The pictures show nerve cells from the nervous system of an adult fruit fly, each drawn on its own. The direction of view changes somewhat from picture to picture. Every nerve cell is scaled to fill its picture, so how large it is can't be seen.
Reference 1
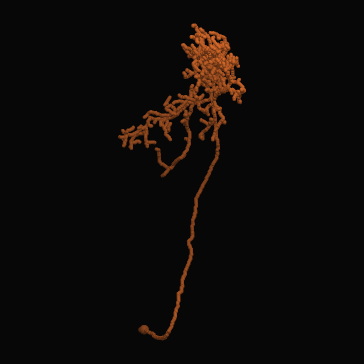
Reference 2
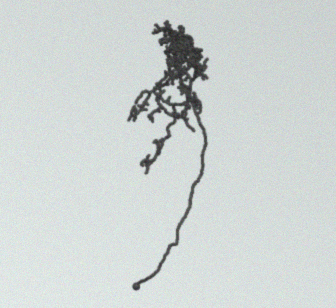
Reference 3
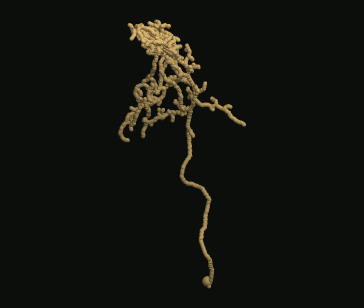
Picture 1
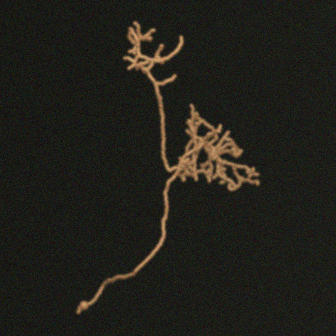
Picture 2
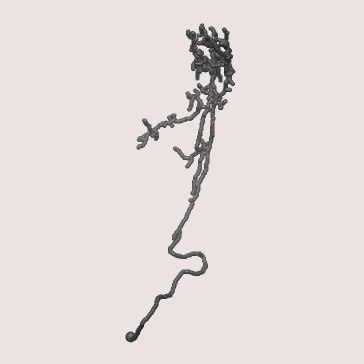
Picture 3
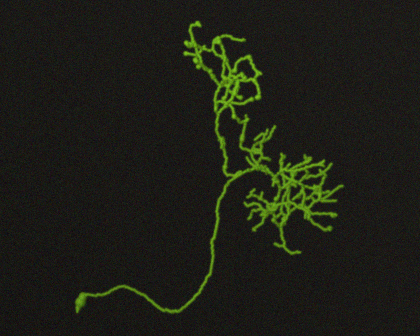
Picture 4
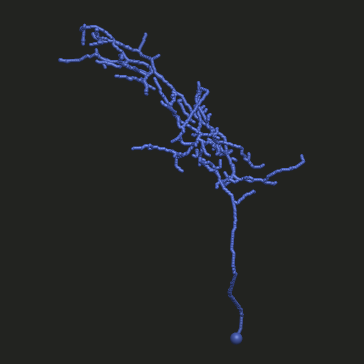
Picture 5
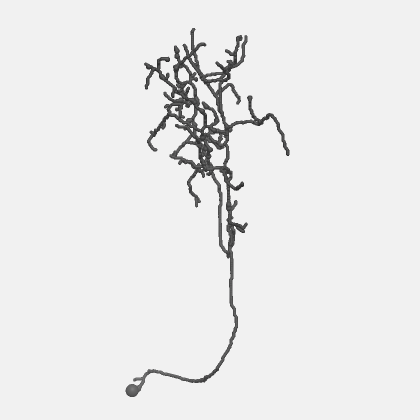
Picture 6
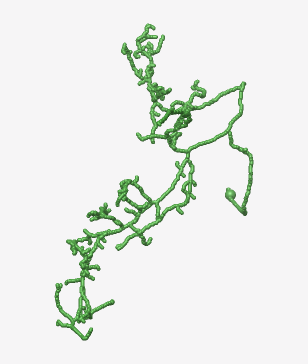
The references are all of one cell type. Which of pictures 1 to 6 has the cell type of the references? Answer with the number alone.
2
